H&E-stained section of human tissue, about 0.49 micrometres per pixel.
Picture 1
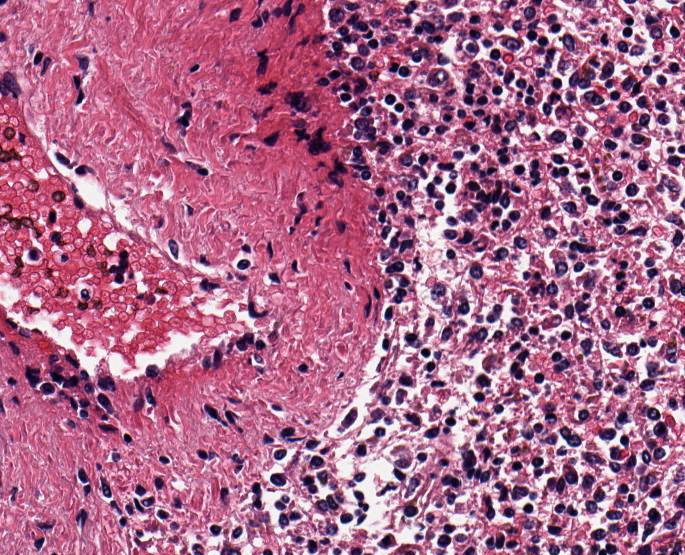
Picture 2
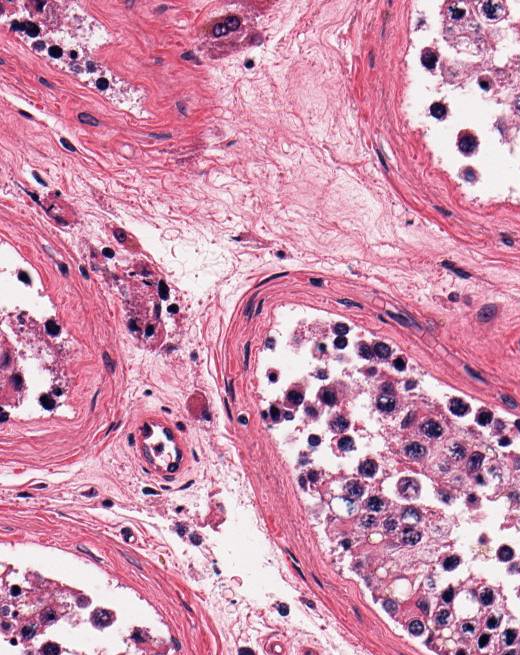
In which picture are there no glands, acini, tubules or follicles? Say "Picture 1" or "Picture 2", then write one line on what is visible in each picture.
Picture 1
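In picture 1: No epithelium or glands are present anywhere in the field.
In picture 2: Parts of several tubules lie at the edges and corners of the field, separated by a central band of stroma.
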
